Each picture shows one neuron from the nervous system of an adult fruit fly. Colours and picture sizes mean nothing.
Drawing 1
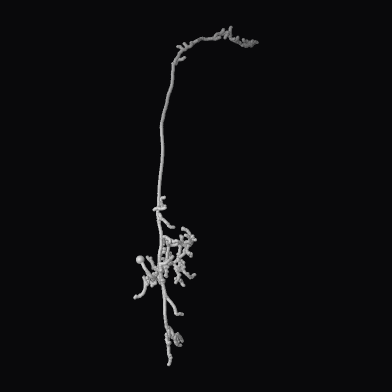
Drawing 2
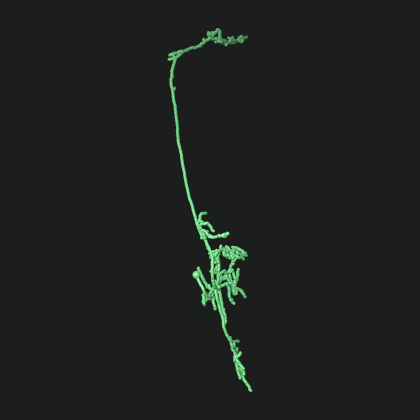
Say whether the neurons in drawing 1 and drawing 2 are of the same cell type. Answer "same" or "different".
same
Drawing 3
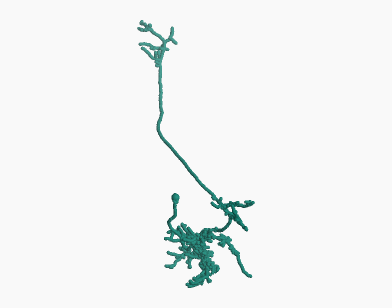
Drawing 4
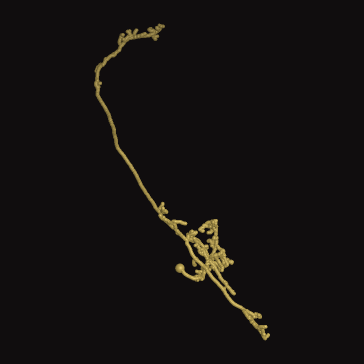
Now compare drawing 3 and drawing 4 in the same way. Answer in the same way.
different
